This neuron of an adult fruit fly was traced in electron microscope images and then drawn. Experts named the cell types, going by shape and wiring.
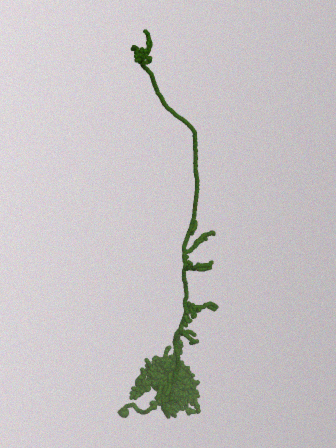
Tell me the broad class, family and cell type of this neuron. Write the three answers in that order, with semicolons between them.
ascending neuron; hemilineage 19B; AN19B010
